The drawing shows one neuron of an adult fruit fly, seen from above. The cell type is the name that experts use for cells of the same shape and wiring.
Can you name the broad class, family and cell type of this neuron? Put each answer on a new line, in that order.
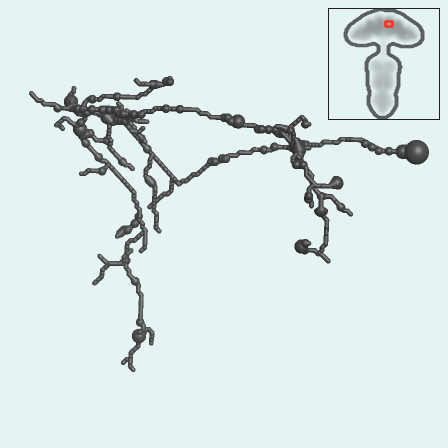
central-brain intrinsic neuron
hemilineage MD_SA1
GNG609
